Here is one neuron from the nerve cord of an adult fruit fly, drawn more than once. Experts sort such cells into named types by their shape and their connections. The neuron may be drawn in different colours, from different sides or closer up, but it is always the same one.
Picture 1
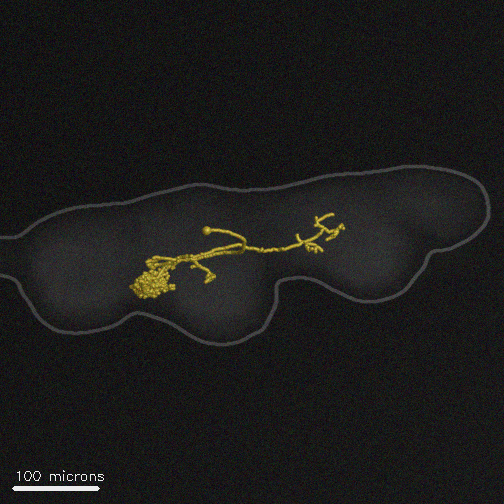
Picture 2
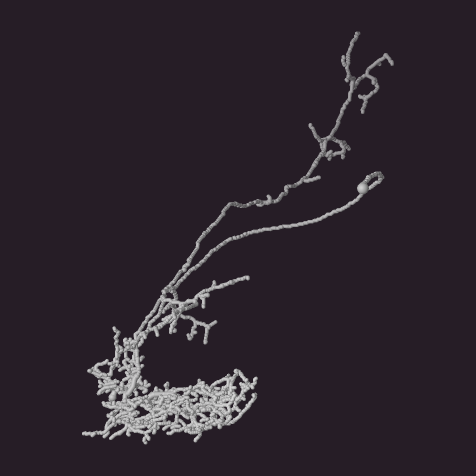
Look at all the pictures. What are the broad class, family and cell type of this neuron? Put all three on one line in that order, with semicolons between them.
nerve-cord intrinsic neuron; hemilineage 11A; IN11A022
